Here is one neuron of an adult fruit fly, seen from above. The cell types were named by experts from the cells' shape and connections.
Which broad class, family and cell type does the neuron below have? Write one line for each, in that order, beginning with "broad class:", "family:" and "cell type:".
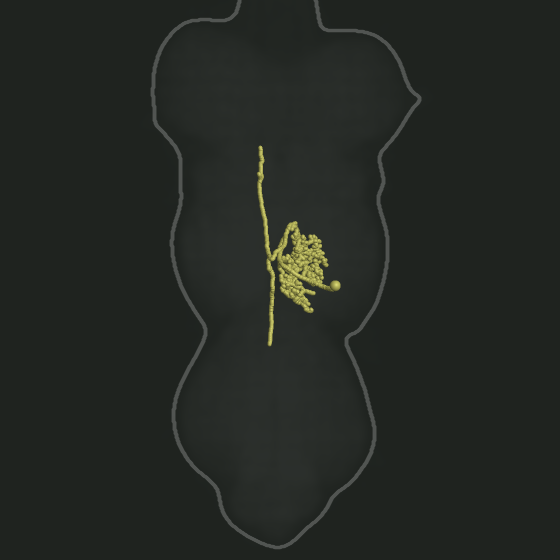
broad class: nerve-cord intrinsic neuron
family: hemilineage 23B
cell type: IN23B046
